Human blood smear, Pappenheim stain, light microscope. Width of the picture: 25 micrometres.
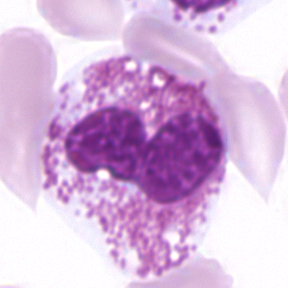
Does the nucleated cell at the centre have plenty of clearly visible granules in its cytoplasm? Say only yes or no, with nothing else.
Yes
